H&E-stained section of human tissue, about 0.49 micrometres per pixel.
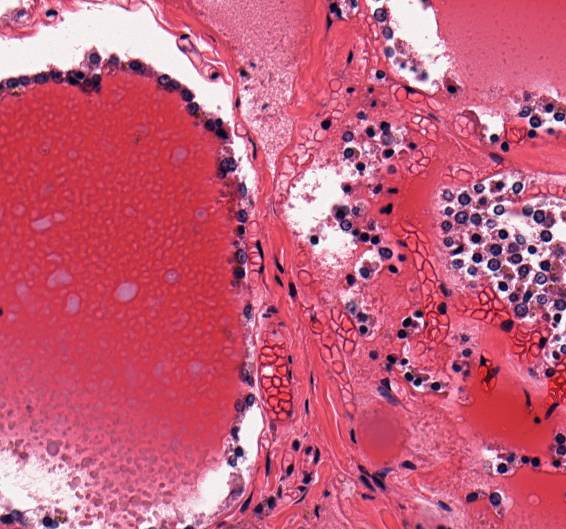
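Thyroid. The left half is one large follicle filled with colloid; notice its lining, a single layer of flattened to low cuboidal cells with dark round nuclei. Down the middle runs a narrow vertical band of fibrous tissue with elongated dark nuclei. At upper right, many small round dark nuclei crowd among red cells.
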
